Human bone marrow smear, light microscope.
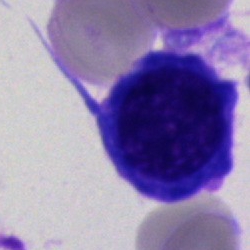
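Erythroblast. Nucleus very dark purple with small paler spots scattered through it, filling most of the cell. Narrow rim of deep blue cytoplasm. Long, thin, tapering strand running from the upper-left edge toward the upper left.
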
